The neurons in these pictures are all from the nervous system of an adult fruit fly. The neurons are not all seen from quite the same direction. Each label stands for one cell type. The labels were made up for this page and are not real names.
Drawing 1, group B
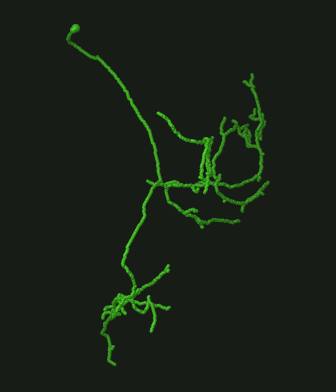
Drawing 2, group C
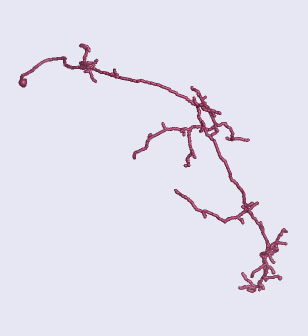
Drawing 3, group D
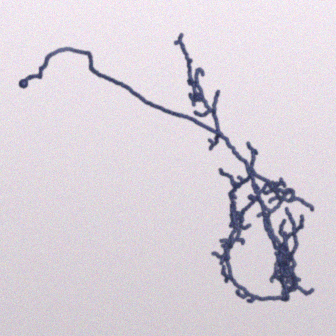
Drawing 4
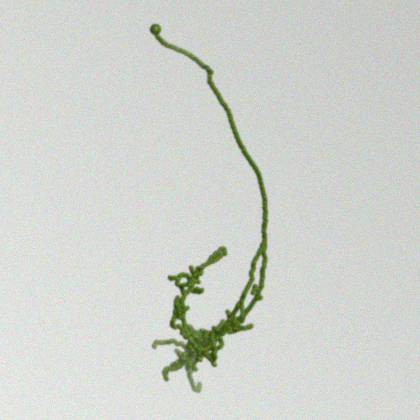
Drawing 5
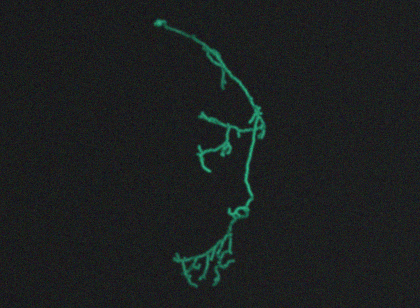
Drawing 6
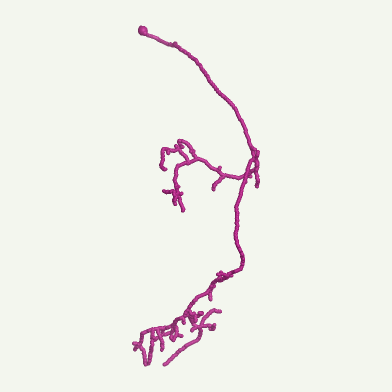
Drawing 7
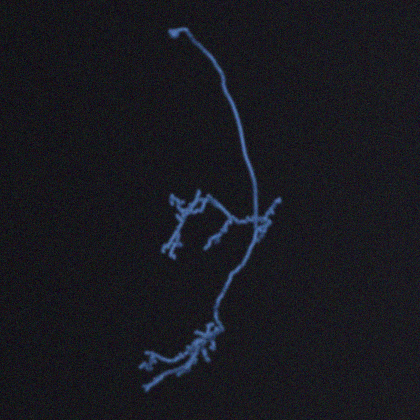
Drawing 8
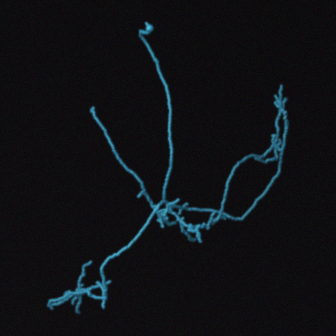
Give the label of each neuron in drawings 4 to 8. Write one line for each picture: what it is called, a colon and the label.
4: group D
5: group C
6: group C
7: group C
8: group B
